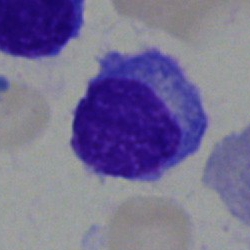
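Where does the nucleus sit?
Off-centre, pushed toward the lower left, with the blue cytoplasm mostly on its upper right.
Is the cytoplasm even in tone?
No, a paler area lies next to the nucleus.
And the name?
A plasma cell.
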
